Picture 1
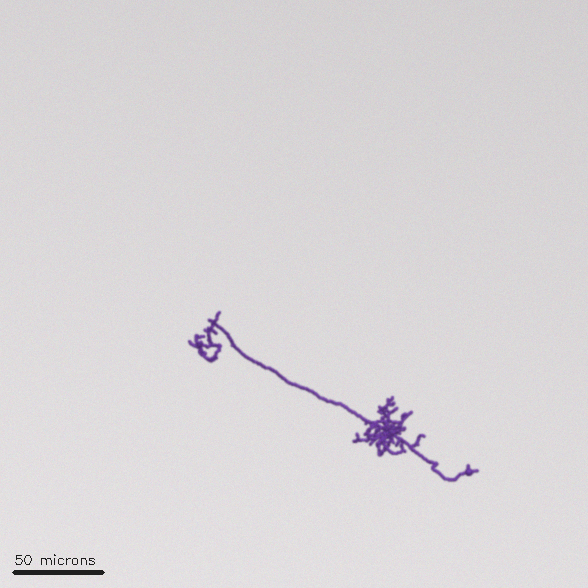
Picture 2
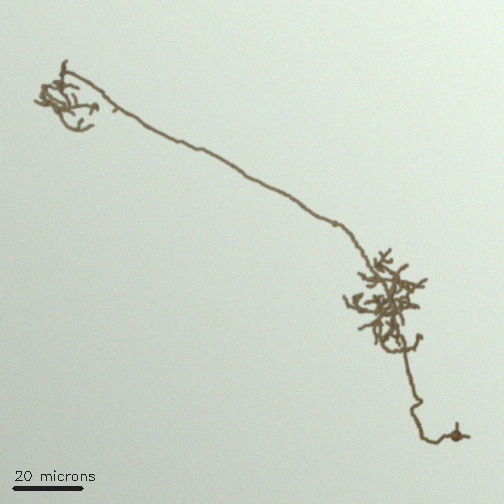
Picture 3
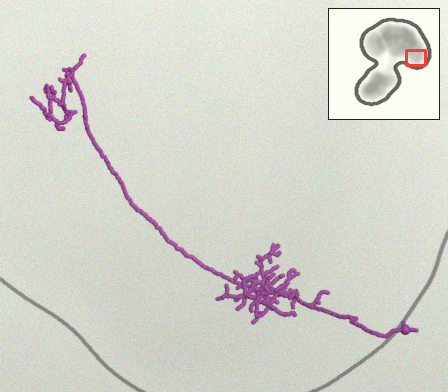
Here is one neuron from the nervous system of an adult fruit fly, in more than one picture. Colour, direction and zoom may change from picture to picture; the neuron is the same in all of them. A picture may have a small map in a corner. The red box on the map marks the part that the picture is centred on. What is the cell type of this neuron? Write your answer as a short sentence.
The cell type is Tm40.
